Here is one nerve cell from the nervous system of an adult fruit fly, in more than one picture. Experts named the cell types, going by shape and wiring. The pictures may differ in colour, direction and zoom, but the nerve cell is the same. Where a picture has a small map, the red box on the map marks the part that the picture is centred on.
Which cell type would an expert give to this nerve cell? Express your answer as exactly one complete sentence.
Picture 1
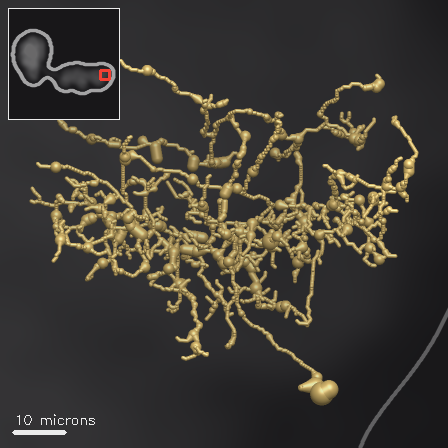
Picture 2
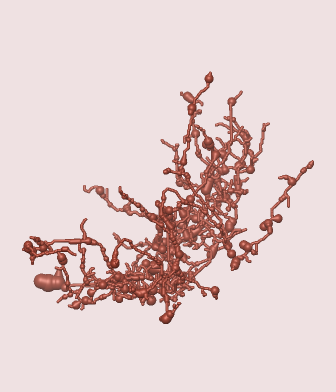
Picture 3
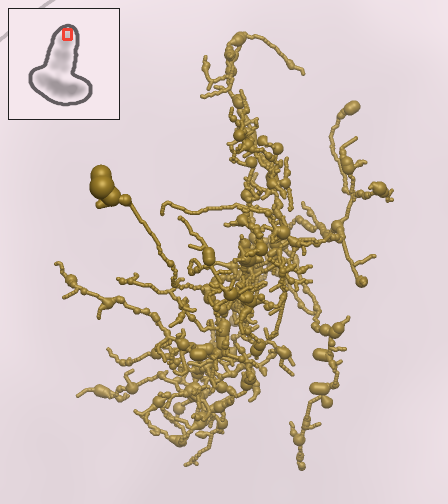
Under the cell type INXXX381 falls this nerve cell.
